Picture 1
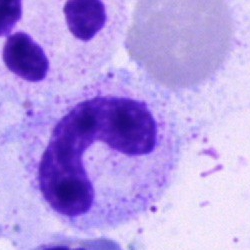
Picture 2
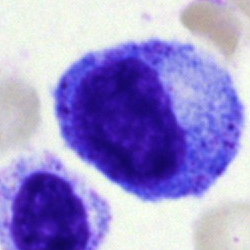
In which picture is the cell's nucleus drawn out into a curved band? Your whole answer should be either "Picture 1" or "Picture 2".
Picture 1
